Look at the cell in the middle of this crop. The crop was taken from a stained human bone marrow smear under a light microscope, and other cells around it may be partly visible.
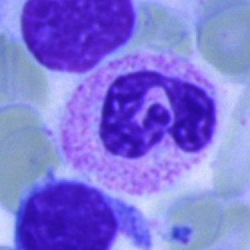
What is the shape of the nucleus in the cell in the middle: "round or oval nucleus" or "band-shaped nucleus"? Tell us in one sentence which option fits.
It is a curved band, without separate lobes, that the nucleus forms.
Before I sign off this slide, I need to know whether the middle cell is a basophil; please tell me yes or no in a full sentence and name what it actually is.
No, the cell at the centre is categorised not as a basophil but as a segmented neutrophil.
